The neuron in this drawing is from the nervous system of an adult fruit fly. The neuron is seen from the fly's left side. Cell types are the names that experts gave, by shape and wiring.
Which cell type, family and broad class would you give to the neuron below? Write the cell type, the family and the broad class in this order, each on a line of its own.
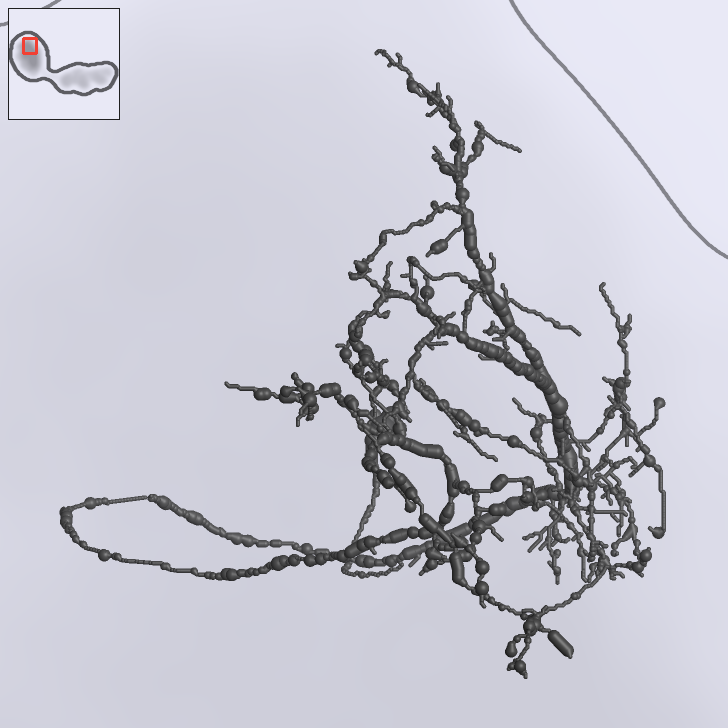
CL098
hemilineage SLPav1_medial
central-brain intrinsic neuron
